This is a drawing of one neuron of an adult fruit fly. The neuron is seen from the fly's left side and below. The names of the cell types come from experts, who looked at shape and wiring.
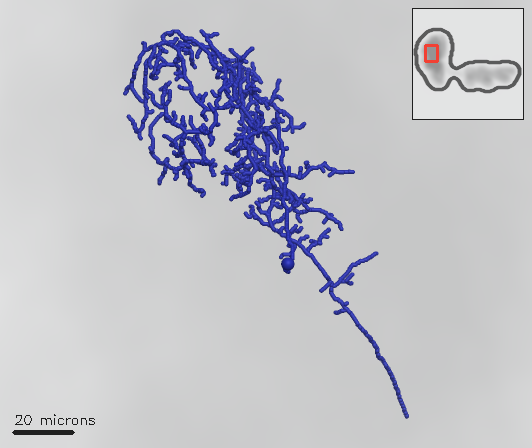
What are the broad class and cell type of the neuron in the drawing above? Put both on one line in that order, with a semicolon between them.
central-brain intrinsic neuron; CB3409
